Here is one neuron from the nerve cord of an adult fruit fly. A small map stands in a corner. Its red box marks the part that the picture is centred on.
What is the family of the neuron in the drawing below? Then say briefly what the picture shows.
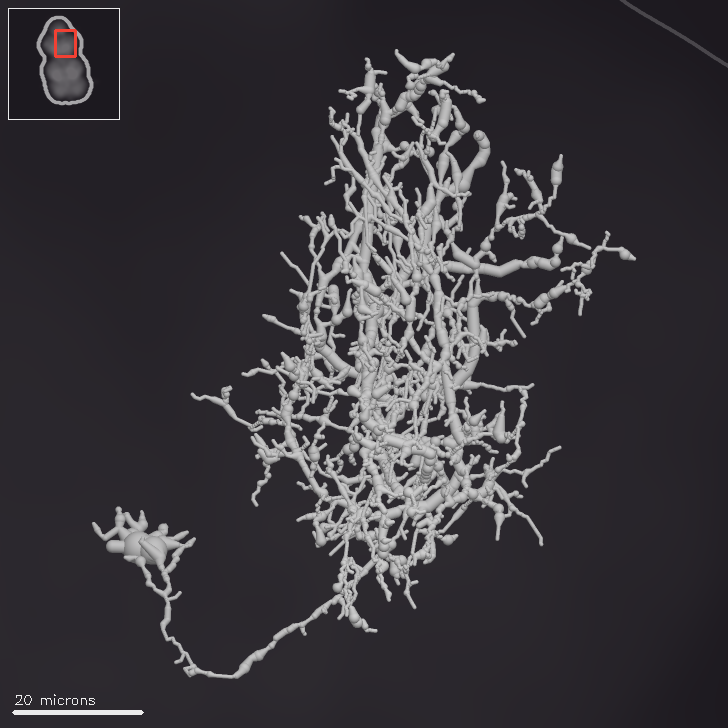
Its family is hemilineage 13B. This is a nerve-cord intrinsic neuron. By the scale bar it is about 100 microns tall in this view. The picture shows more than a hundred branch ends.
